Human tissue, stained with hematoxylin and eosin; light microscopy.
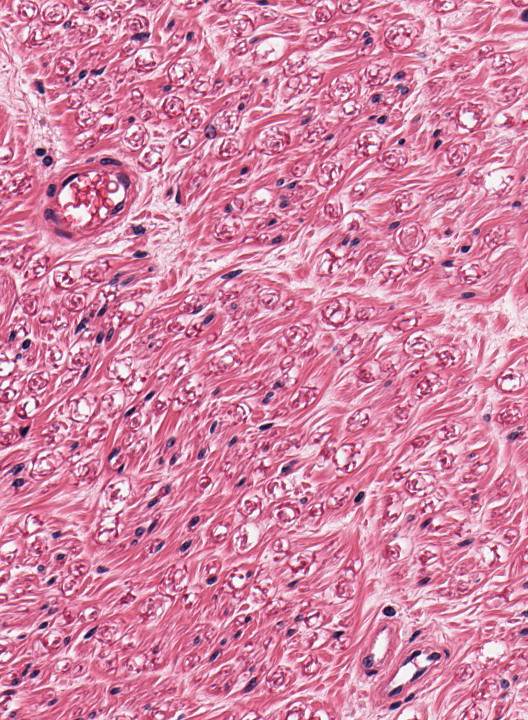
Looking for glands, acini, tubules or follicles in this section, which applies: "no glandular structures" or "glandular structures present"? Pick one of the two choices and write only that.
No glandular structures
